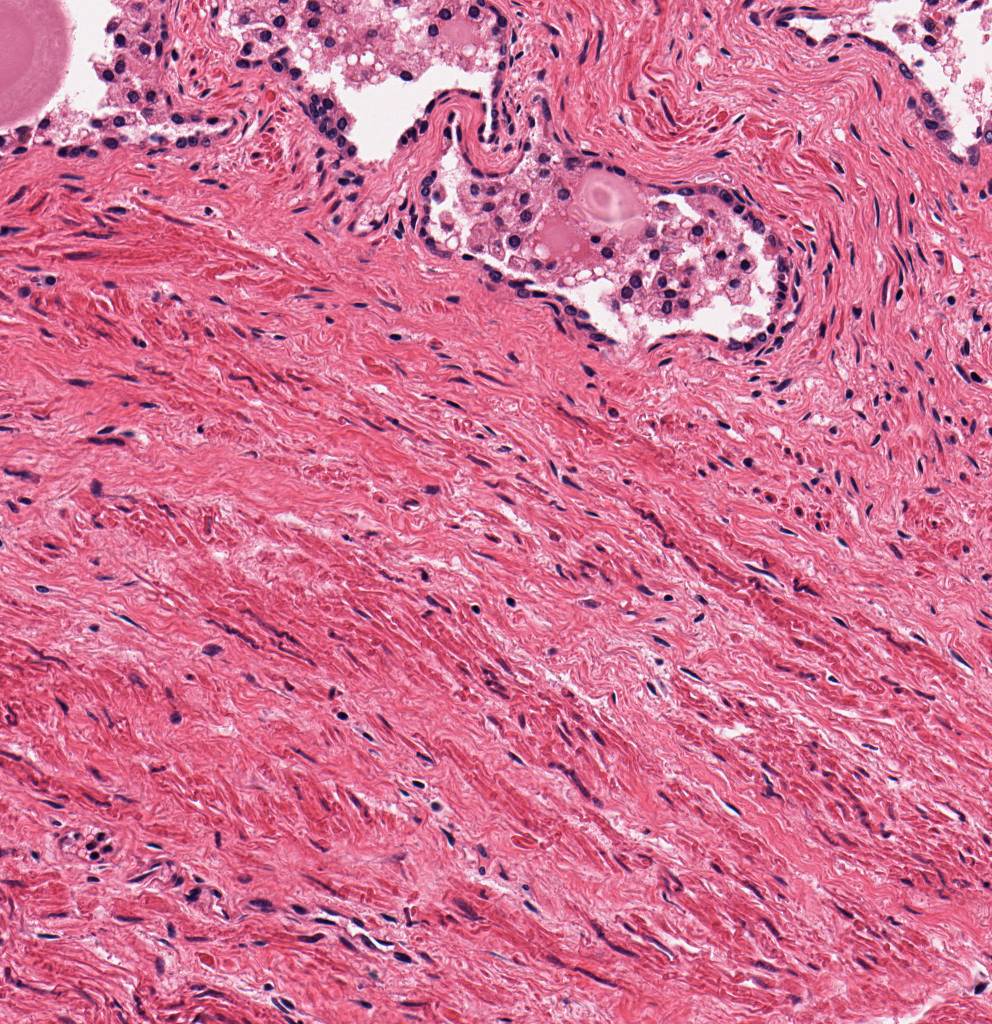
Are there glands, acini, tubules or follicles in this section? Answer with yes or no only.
Yes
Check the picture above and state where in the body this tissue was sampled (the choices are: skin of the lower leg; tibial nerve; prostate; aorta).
prostate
